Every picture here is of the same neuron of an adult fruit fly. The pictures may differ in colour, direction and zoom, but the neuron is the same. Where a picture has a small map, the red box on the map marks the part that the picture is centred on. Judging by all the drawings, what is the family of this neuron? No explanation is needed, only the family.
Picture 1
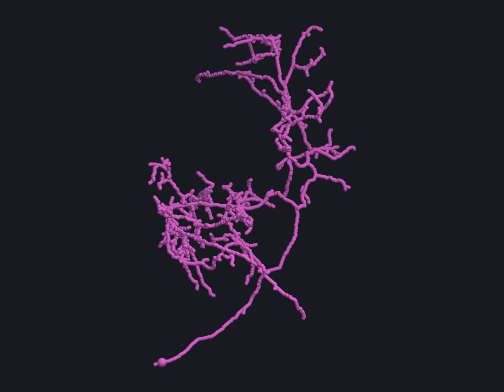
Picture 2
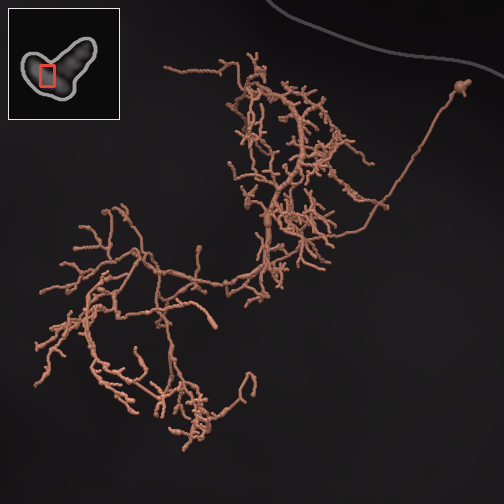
hemilineage VLPp2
